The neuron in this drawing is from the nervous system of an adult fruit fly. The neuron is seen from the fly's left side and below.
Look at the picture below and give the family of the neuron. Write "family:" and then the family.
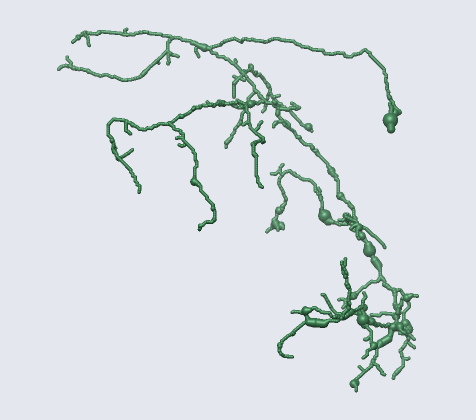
family: hemilineage 19A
